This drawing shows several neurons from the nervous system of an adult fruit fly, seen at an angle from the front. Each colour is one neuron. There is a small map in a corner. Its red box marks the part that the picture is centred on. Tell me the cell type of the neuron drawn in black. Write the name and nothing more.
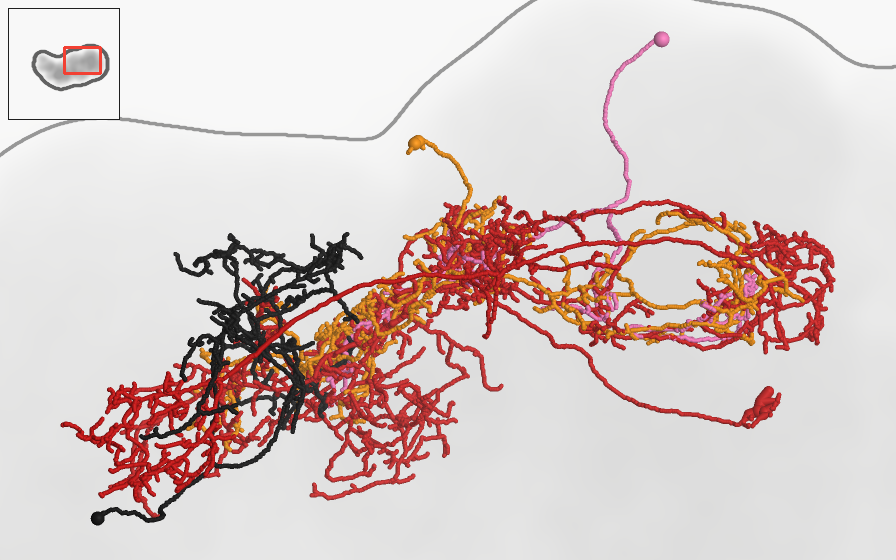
SMP018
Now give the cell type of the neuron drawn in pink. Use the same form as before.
SIP034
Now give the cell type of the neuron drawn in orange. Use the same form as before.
ATL040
